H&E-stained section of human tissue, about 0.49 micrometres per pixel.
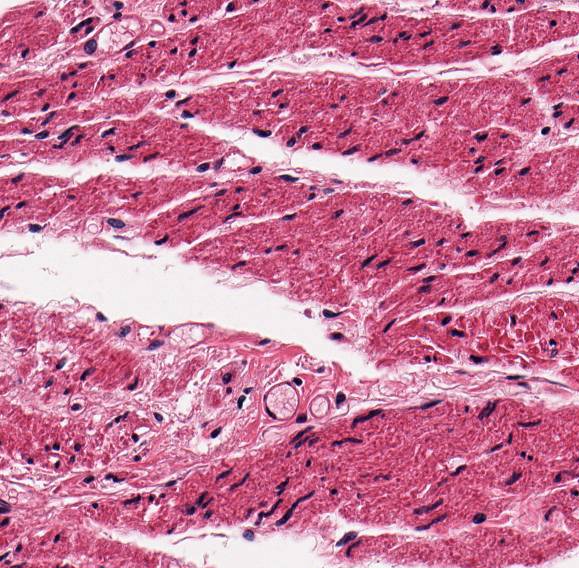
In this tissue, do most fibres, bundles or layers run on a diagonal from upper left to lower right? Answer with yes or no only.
Yes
